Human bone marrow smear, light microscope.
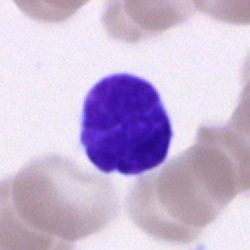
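Lymphocyte in a stained human bone marrow smear. The outline is roughly round with a smooth edge, and a small notch indents its lower margin. A faint curved line crosses the middle of the nucleus, suggesting a fold. No nucleoli are visible.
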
